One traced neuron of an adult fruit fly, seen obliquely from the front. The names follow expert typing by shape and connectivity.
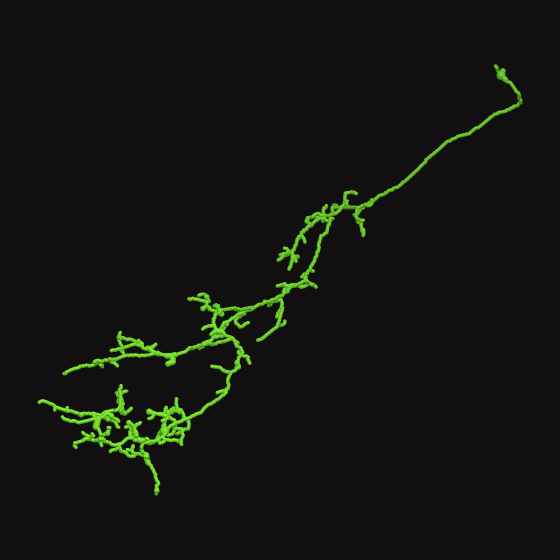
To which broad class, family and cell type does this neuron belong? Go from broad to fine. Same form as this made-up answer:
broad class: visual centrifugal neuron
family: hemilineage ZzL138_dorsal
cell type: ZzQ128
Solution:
broad class: nerve-cord intrinsic neuron
family: hemilineage 03B
cell type: IN03B055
